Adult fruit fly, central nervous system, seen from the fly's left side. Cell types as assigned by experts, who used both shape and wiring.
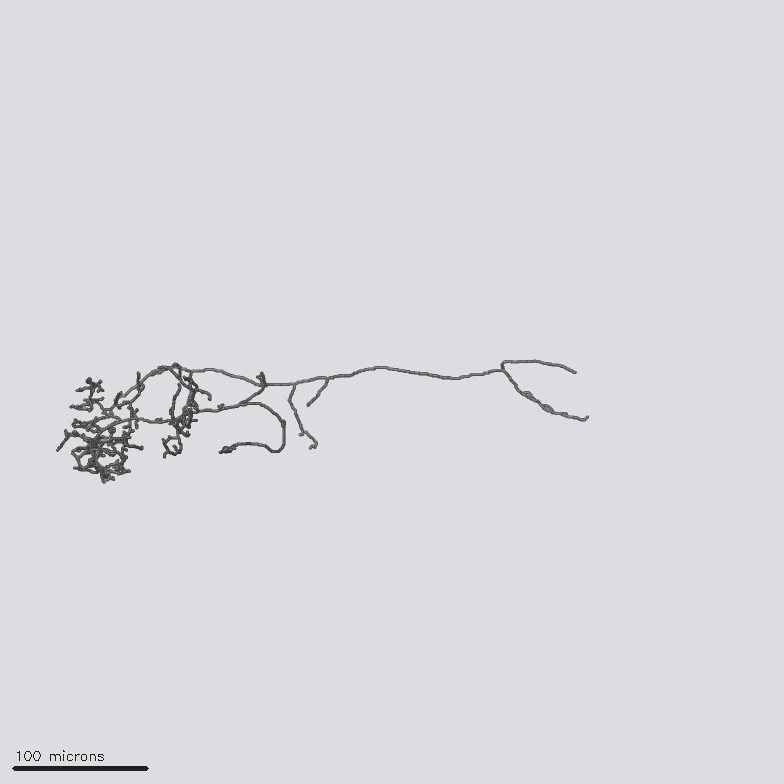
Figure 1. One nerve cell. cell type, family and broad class: IN08B033; hemilineage 08B; nerve-cord intrinsic neuron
